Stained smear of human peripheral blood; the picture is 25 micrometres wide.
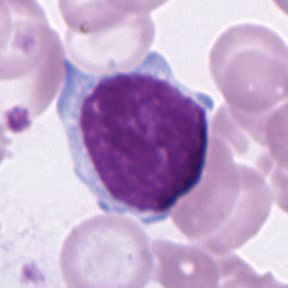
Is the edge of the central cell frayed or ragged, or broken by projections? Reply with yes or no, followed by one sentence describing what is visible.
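Yes. The cell outline is irregular, with small angular bulges of cytoplasm at the top and upper left.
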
